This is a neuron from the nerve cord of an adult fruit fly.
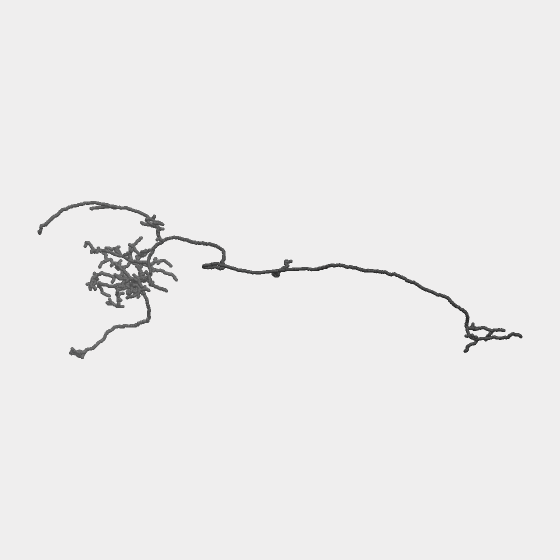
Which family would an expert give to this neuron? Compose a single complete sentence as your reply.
As a matter of family, this neuron is hemilineage 14B.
